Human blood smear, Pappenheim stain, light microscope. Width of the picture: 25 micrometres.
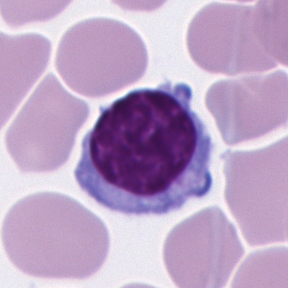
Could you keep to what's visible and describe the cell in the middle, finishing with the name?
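The cell measures about 12 micrometres across, roughly 1.5 times as wide as a red cell lying whole in the picture. Its nucleus is round in outline, about 9 micrometres across, and fills about 60% of the cell's area, with dark purple, coarsely clumped chromatin. Pale blue cytoplasm surrounds the nucleus, its rim widest below and to the left. Small rounded blebs project from the right side of the cell. Name of the cell: typical lymphocyte.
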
